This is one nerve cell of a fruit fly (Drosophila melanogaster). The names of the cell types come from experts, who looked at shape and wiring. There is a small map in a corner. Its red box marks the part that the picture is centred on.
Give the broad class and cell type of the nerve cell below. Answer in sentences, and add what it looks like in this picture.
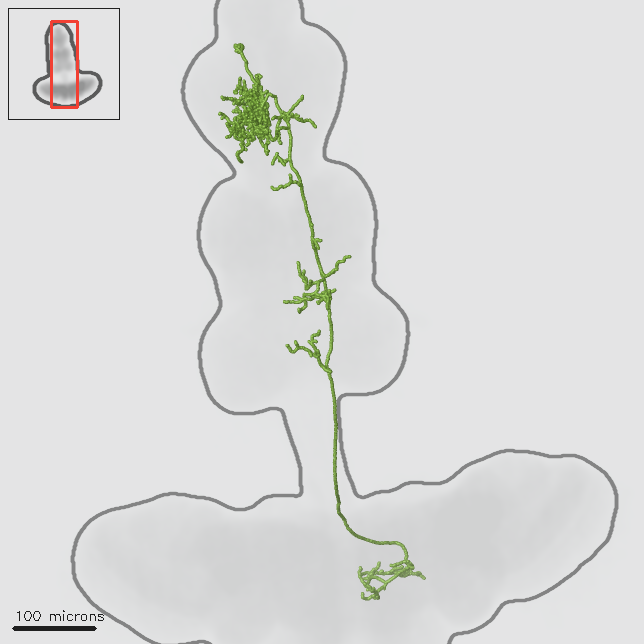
Its broad class is ascending neuron. The cell type is ANXXX152. By the scale bar it is about 700 microns tall in this view. The picture shows dozens of branch ends.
